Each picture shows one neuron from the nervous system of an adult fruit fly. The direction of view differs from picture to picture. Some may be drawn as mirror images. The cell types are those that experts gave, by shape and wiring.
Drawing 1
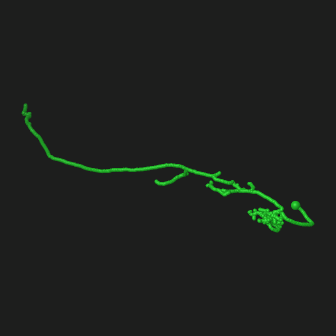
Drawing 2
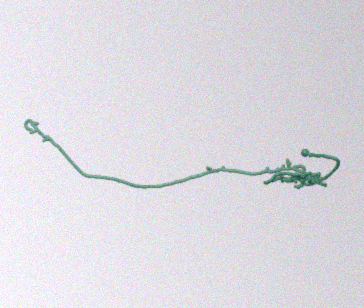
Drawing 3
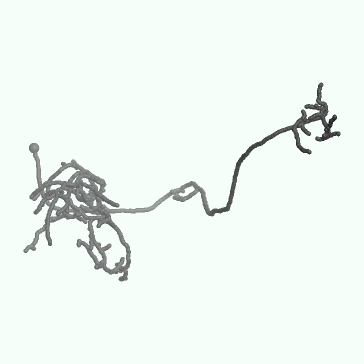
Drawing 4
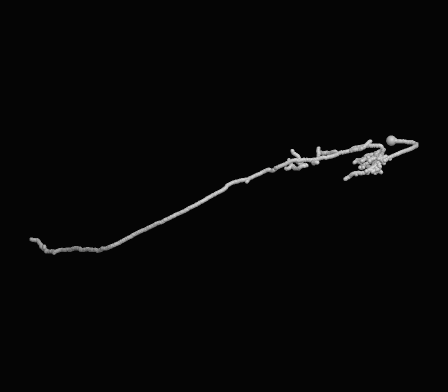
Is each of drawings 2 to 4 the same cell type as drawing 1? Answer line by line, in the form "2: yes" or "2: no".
2: no
3: no
4: yes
